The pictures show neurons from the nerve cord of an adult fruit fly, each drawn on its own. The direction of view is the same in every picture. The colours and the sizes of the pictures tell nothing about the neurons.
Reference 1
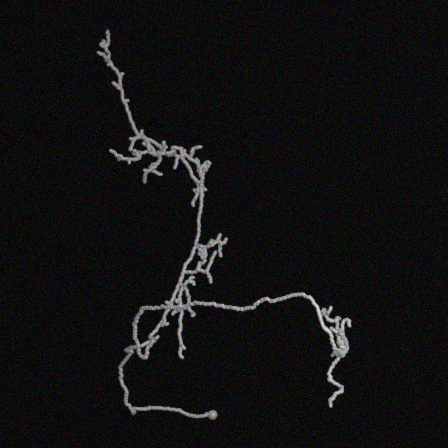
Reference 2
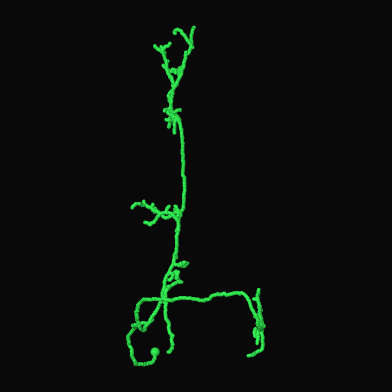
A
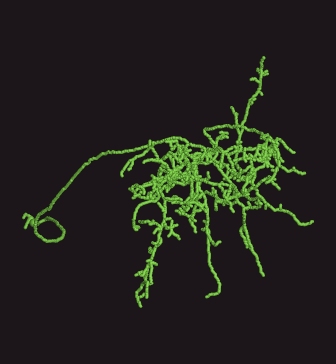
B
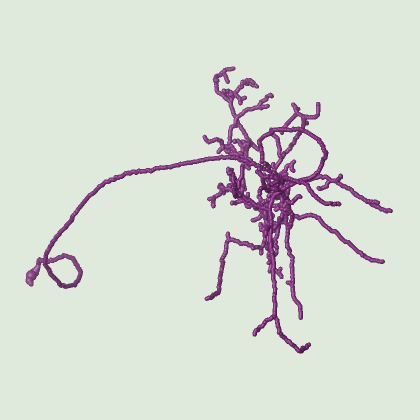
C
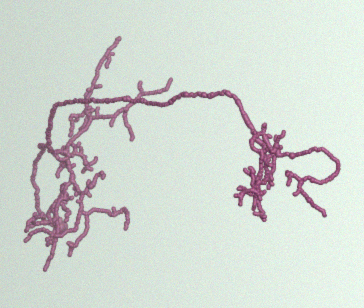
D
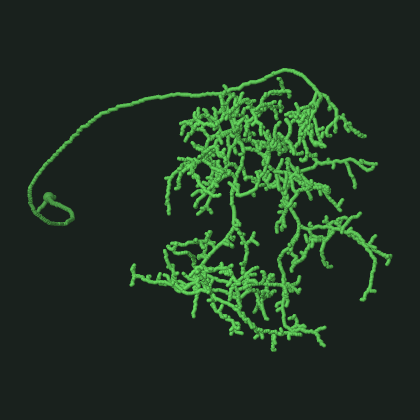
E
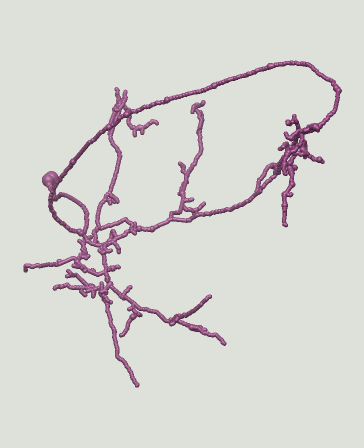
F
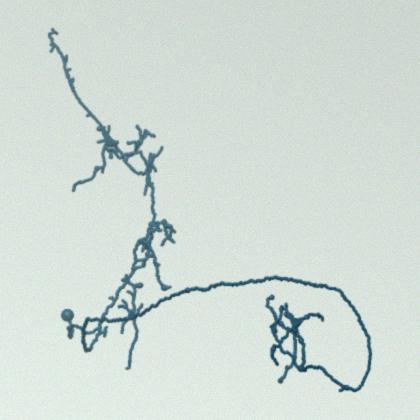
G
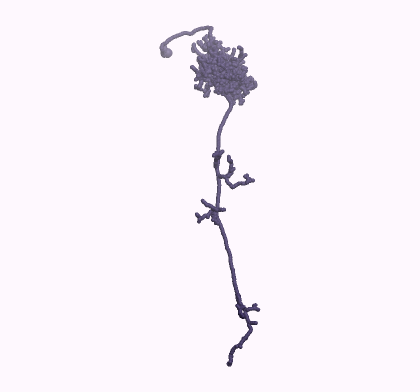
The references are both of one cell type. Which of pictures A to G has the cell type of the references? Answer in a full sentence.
Picture F is of the same cell type.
